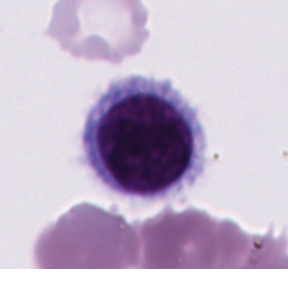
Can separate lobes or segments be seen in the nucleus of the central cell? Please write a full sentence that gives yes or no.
No, rather than lobes, the nucleus is one compact round, oval or kidney-shaped mass.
